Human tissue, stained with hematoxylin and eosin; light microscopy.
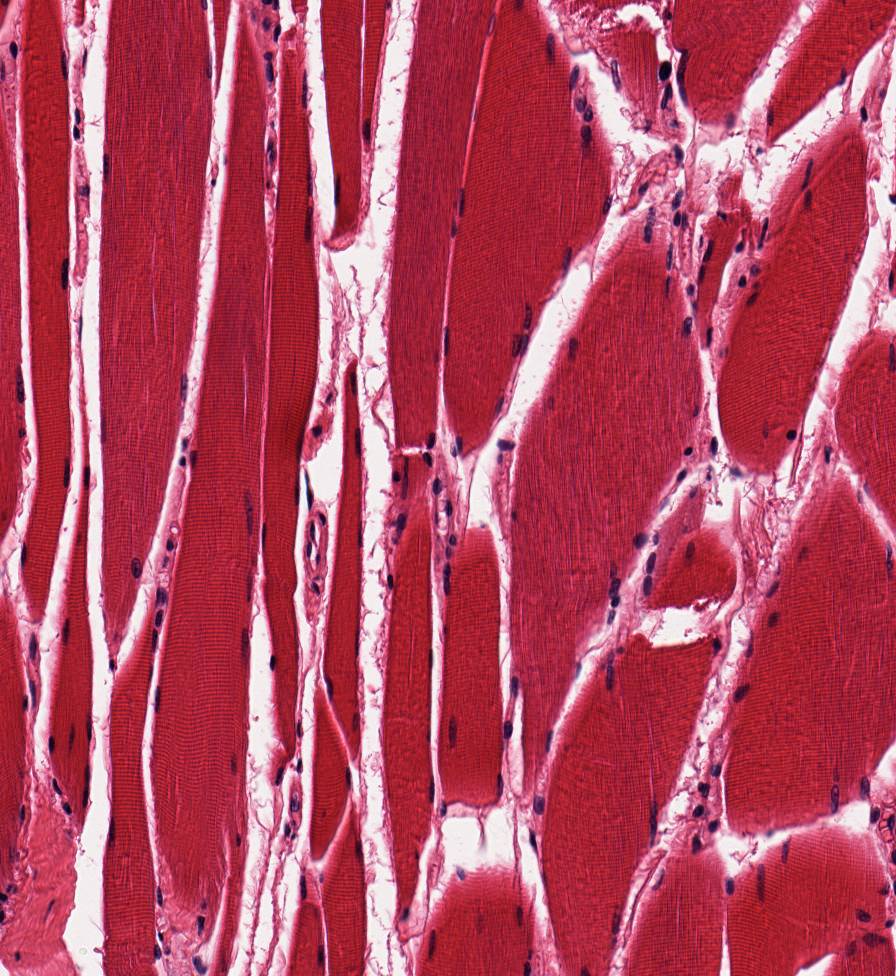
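Skeletal muscle. Fibre cytoplasm deep, even red with eosin. Nuclei small, dark, flattened, at fibre edges; several in a row along single fibres. Thin strands of pale pink connective tissue with scattered elongated nuclei between fibres.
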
